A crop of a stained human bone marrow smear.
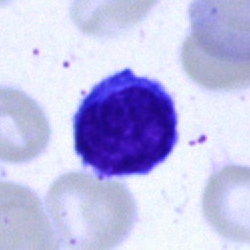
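Lymphocyte of roughly round outline, with the nucleus taking up nearly the whole cell. Dark purple chromatin lies densely clumped. Only a very thin rim of deep blue cytoplasm appears at the edge.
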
